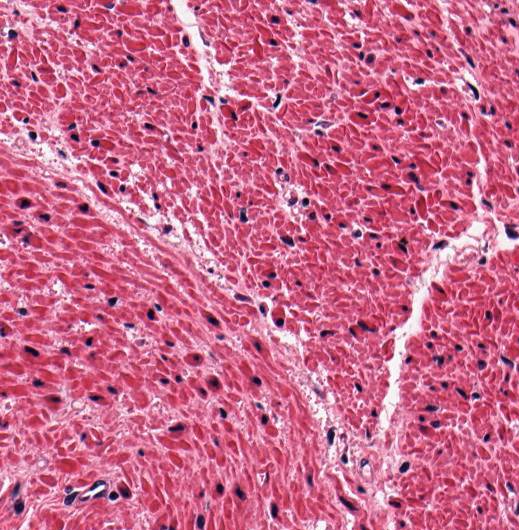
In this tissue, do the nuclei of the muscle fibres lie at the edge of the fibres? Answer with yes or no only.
No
